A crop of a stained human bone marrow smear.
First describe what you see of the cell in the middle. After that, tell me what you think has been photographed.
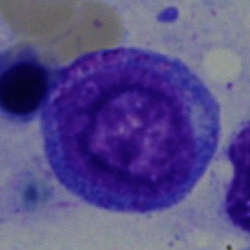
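The chromatin is finely textured, not coarsely clumped. A moderate band of blue cytoplasm surrounds the nucleus on every side, with fine reddish-purple granules scattered in it, most visible along the upper edge. No clear vacuoles are present in the cytoplasm. This is a promyelocyte.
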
